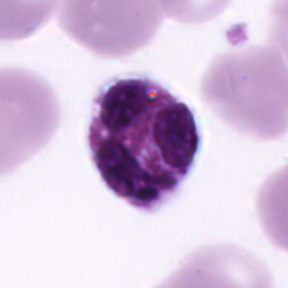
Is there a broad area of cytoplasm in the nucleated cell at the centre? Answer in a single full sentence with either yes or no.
No, the cytoplasm amounts to no more than a narrow rim.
